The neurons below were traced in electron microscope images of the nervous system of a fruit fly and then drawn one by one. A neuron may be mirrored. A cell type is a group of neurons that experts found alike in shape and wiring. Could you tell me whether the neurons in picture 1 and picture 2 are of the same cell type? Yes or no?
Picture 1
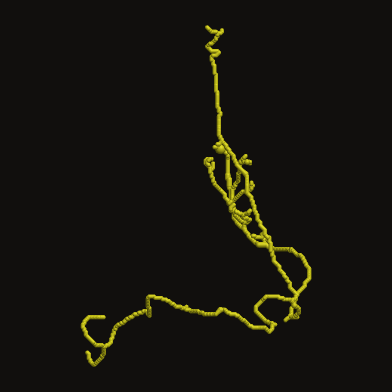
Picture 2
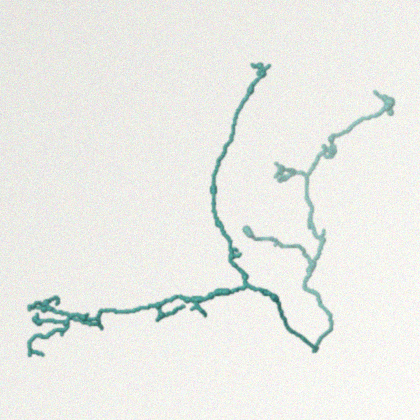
no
